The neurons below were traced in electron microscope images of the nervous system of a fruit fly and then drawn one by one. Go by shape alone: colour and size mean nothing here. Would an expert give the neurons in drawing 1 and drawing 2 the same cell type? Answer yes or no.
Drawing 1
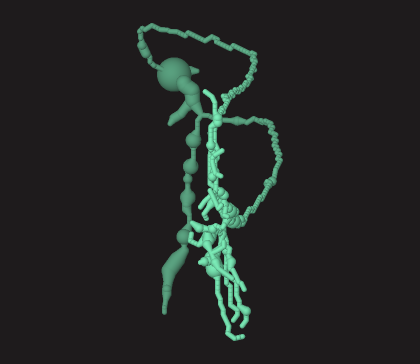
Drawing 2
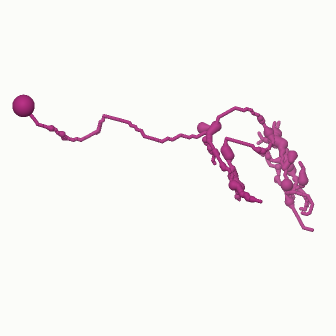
no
